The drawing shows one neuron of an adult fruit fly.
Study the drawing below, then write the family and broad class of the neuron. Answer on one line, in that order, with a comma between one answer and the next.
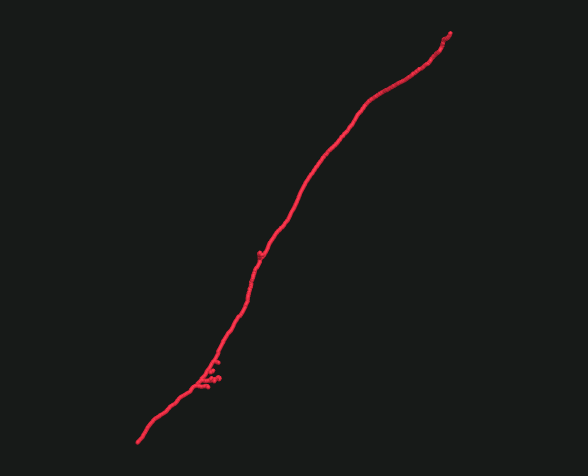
class mechanosensory proprioceptive, sensory neuron ascending to the brain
